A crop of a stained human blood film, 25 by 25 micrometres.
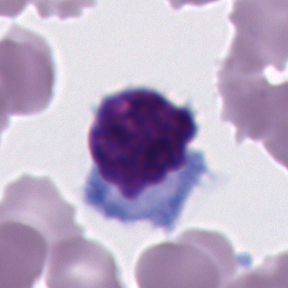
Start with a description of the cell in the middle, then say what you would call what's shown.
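Looking into the nucleus, I can't make out any nucleolus. The cytoplasm is pale blue, and I see no distinct granules in it. Its edge is ragged, though, with small projections at the lower right. So this is a hairy cell.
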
